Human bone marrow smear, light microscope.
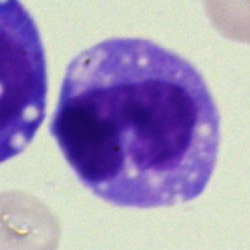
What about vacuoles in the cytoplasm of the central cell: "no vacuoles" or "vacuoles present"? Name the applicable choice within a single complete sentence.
Among the contents of its cytoplasm are one or more clear vacuoles.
